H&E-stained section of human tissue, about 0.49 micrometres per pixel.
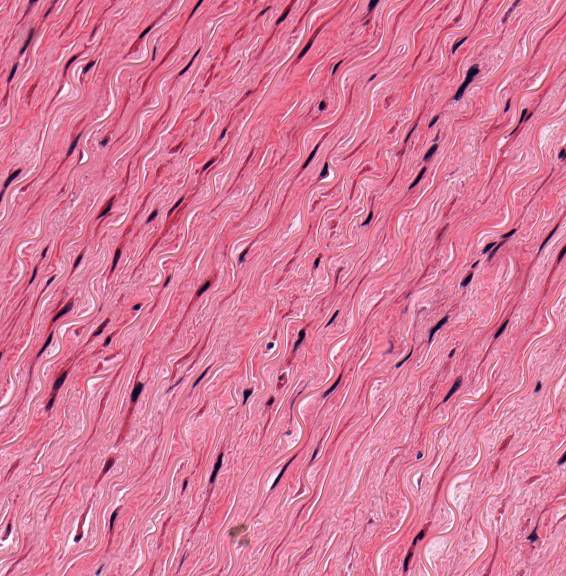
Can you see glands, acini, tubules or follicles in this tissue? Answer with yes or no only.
No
